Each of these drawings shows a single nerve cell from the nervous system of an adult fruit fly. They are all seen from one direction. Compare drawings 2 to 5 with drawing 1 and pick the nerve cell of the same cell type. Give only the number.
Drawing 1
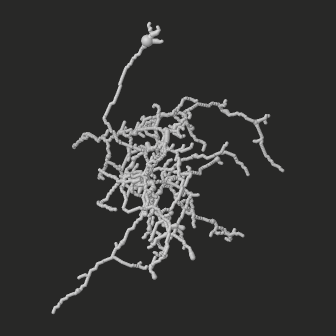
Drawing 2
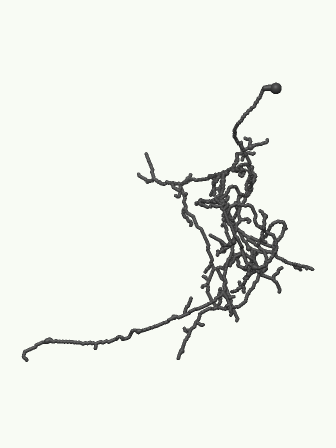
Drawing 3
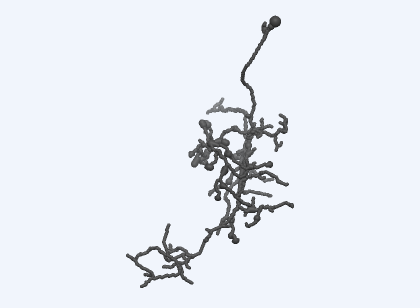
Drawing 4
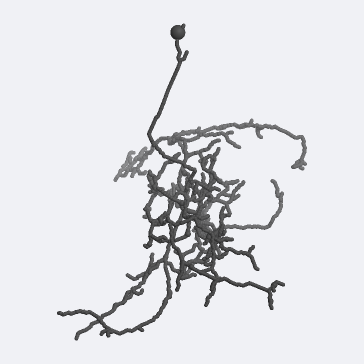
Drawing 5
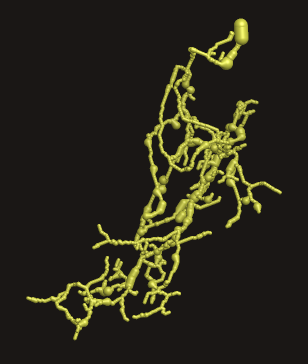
4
